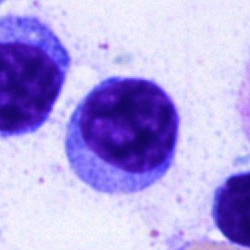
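Lymphocyte, the cell in the middle of this stained bone marrow smear. Notice that its surface has no projections or blebs. The nucleus sits off-centre, toward the upper right. The chromatin is dark purple with a few paler patches, and you will find no granules in the cytoplasm.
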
